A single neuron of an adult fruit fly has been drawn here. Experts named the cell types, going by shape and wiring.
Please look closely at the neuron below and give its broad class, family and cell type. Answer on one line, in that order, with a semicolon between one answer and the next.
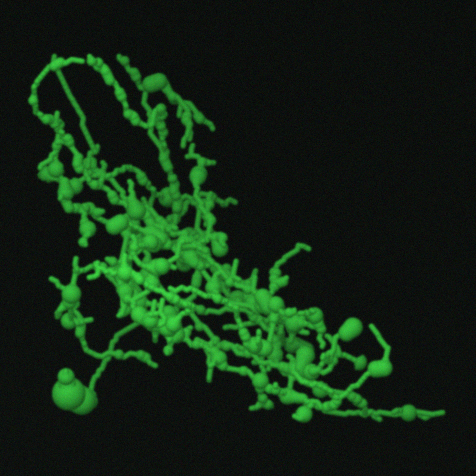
central-brain intrinsic neuron; hemilineage TRdm; GNG362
